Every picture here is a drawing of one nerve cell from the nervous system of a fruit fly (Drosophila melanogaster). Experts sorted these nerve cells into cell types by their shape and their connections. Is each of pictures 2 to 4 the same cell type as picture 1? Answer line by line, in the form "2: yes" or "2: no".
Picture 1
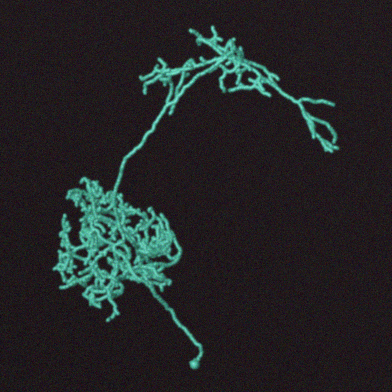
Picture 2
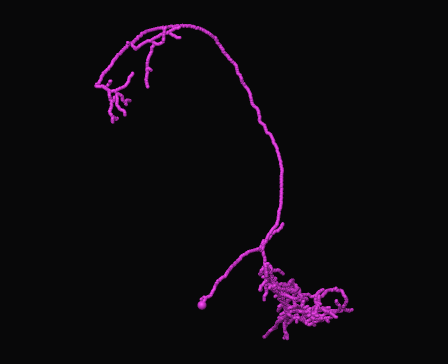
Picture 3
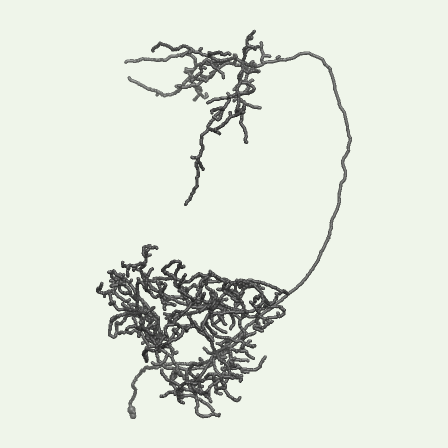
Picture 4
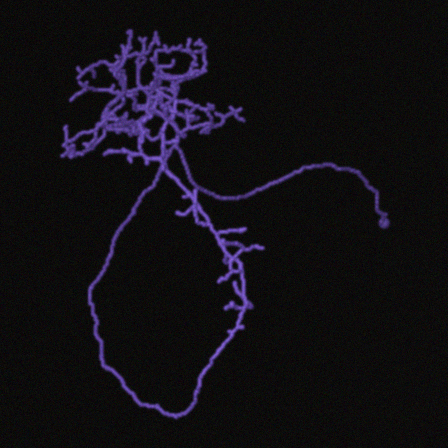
2: no
3: yes
4: no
